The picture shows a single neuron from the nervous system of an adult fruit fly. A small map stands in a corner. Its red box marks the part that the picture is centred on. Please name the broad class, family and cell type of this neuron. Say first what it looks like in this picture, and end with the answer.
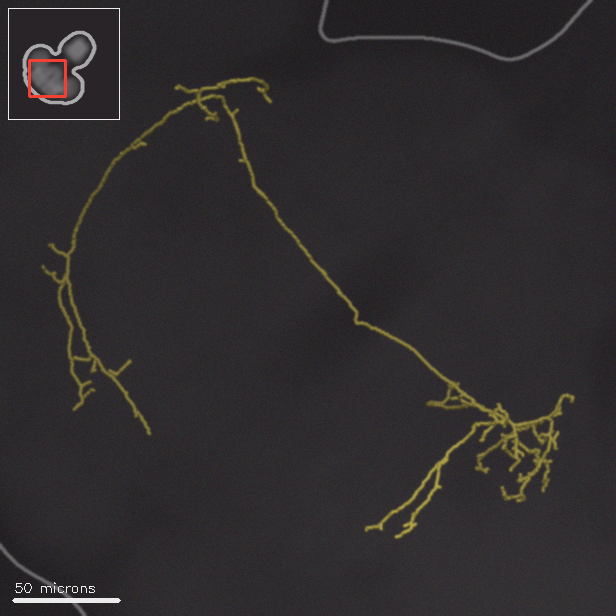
By the scale bar it is about 250 microns wide in this view. As drawn here it is about as wide as it is tall. This is a central-brain intrinsic neuron. Its family is hemilineage DM6_ventral. Its cell type is CB3140.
